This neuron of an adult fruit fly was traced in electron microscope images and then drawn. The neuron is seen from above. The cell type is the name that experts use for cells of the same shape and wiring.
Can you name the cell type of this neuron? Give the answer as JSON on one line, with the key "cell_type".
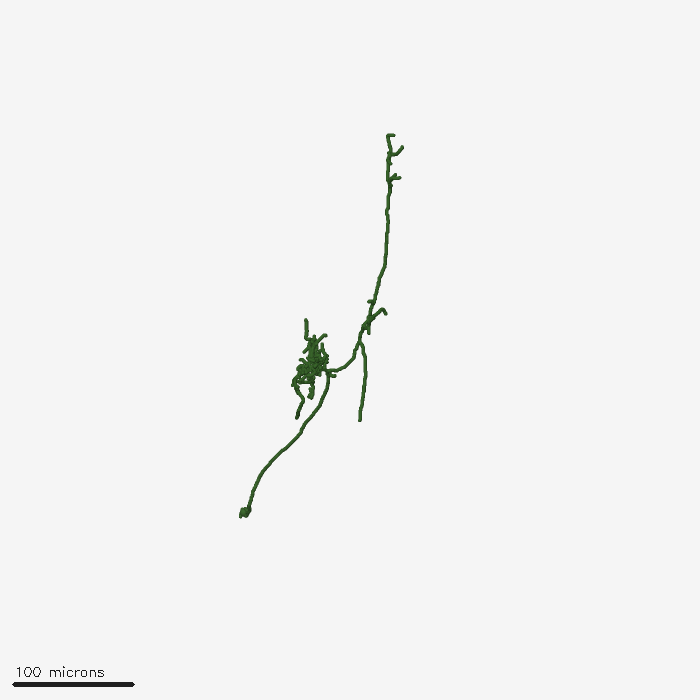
{"cell_type": "IN08B093"}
